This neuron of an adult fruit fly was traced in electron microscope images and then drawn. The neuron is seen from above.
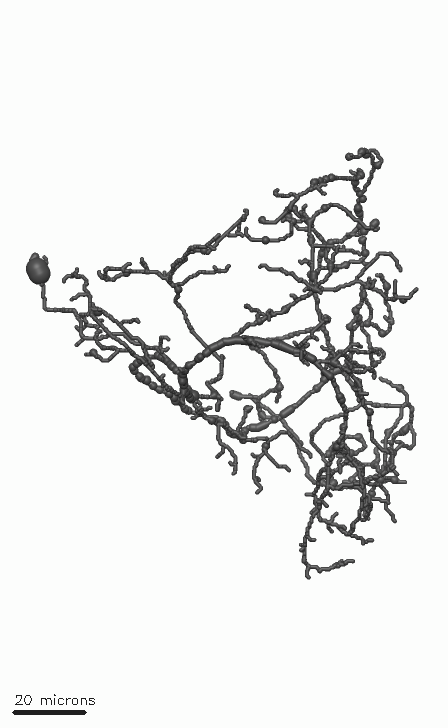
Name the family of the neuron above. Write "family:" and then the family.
family: hemilineage AOTUv3_dorsal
